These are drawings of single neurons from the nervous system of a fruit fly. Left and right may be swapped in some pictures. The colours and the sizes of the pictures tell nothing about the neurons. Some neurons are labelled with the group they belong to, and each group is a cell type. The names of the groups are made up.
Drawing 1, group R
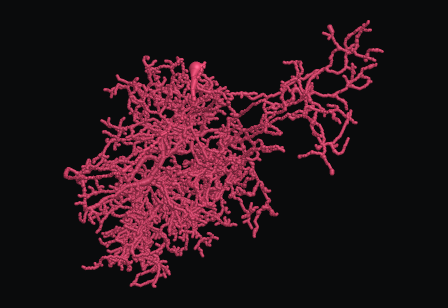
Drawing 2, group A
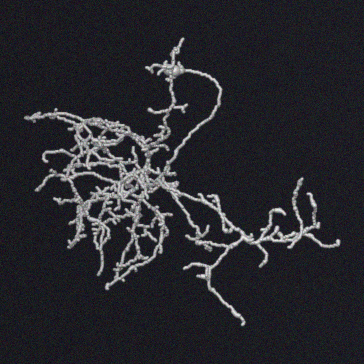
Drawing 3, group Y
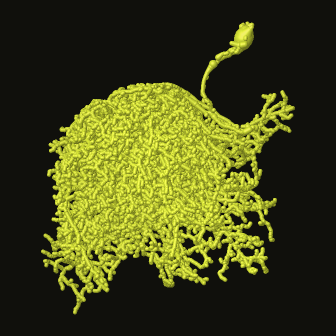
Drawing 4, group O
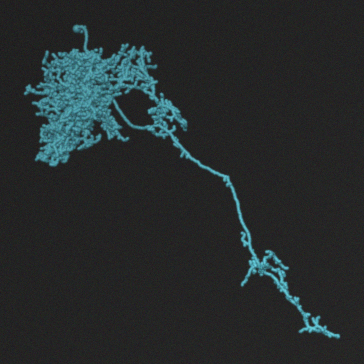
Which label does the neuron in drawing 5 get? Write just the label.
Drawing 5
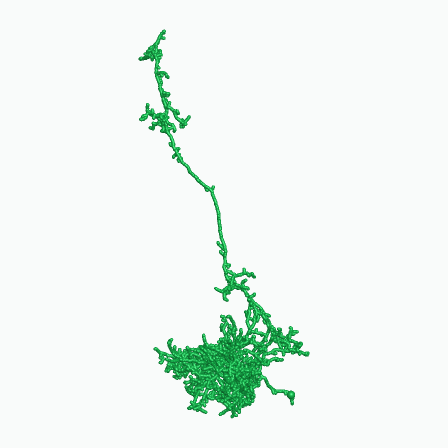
group O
